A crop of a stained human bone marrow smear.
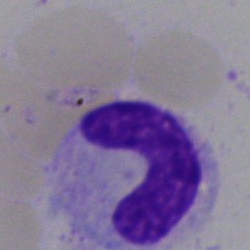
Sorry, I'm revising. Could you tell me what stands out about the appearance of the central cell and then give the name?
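A single unsegmented band makes up the nucleus, curved into a C shape whose hollow opens toward the lower left. Cytoplasm is plentiful and pale lilac-grey, showing only fine, faint lilac granules. The cell is a band neutrophil.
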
